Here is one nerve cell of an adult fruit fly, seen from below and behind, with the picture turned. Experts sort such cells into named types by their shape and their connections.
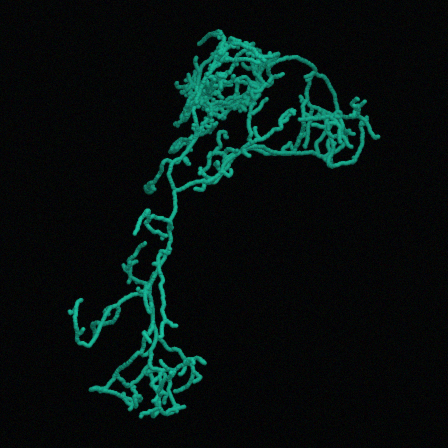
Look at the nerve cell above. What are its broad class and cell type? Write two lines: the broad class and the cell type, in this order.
central-brain intrinsic neuron
CL365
